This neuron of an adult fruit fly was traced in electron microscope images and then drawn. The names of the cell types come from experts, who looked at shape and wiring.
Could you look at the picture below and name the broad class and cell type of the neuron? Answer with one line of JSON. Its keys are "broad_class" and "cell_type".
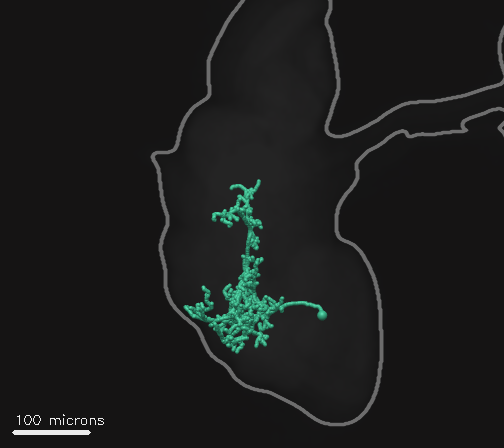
{"broad_class": "central-brain intrinsic neuron", "cell_type": "SIP109m"}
